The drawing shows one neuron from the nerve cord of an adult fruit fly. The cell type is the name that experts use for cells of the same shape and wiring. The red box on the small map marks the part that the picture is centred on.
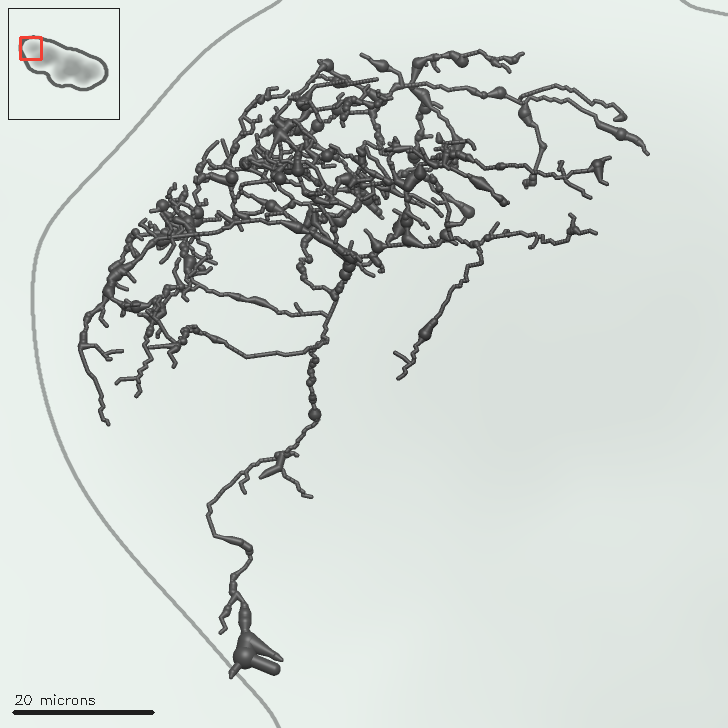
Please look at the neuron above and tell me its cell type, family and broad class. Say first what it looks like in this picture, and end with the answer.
From top to bottom in the picture it spans about 90 microns. The picture shows dozens of branch ends. The cell type is MNad20. The family is MNad. Its broad class is motor neuron of the nerve cord.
